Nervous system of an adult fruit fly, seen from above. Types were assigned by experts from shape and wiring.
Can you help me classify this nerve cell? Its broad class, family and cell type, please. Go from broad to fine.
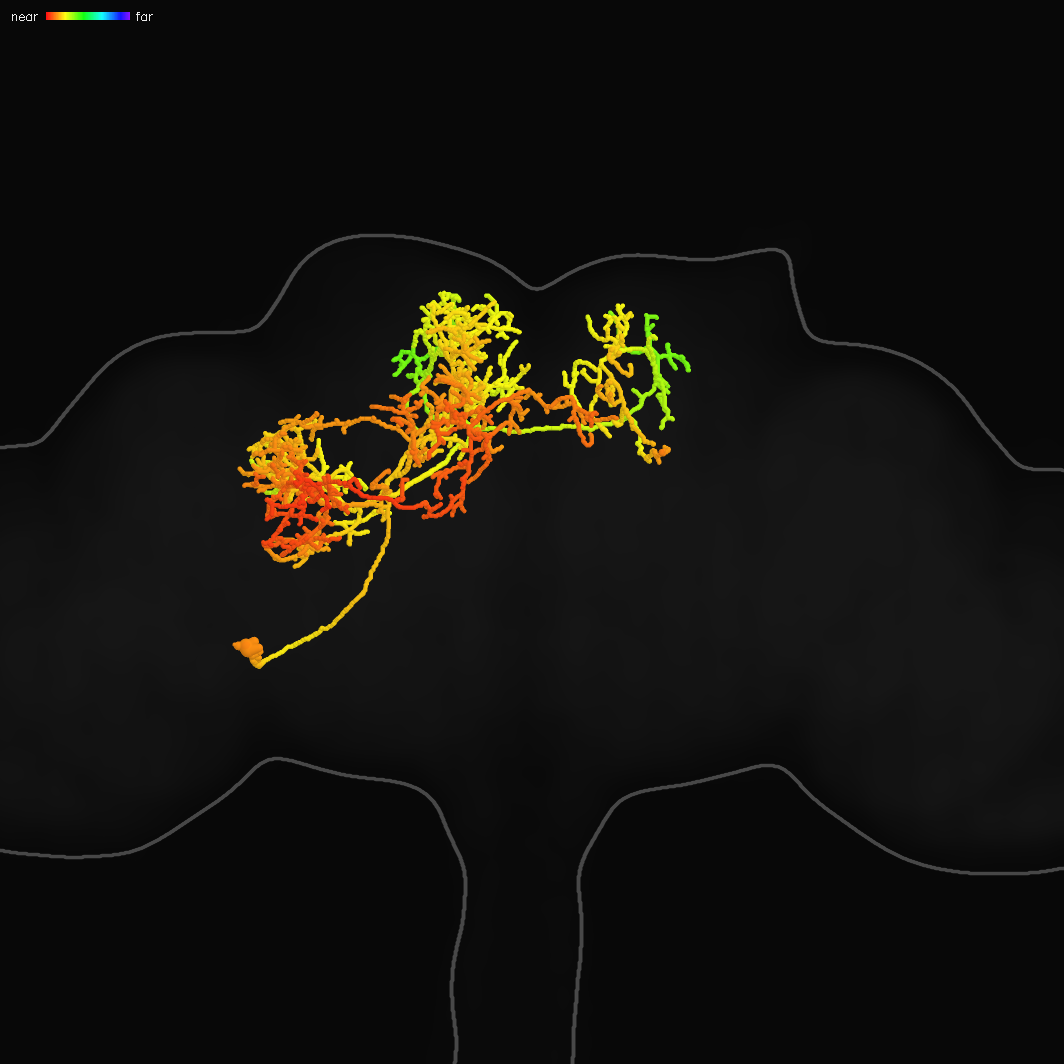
central-brain intrinsic neuron; hemilineage DL2_dorsal; SMP179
